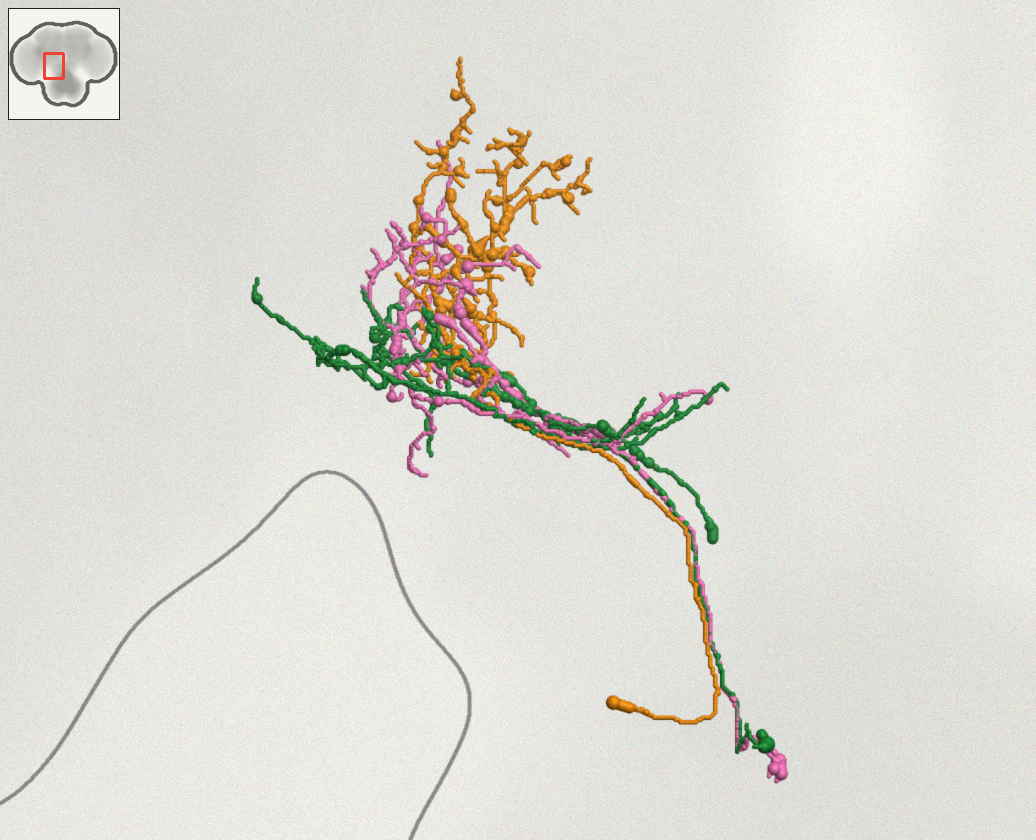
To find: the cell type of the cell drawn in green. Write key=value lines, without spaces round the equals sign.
cell_type=CB2389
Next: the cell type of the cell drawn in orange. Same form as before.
cell_type=CB3748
